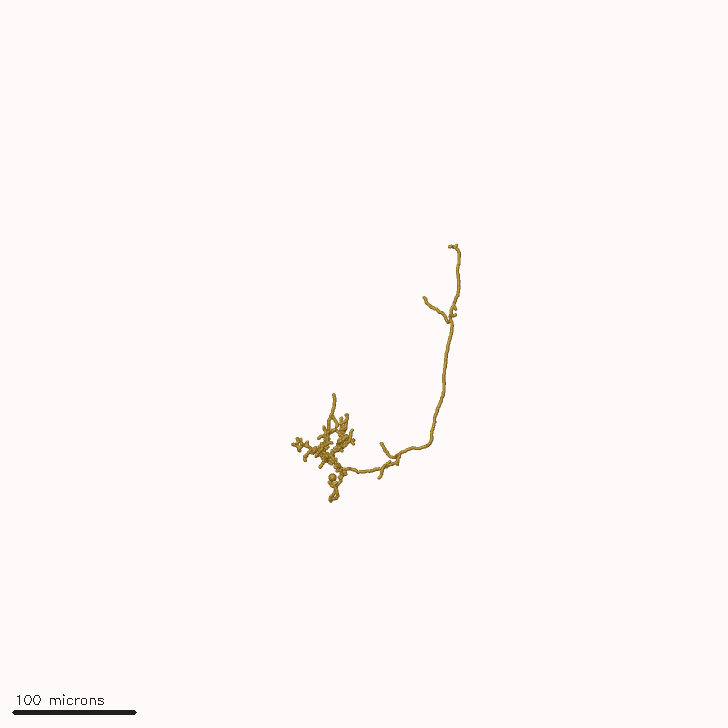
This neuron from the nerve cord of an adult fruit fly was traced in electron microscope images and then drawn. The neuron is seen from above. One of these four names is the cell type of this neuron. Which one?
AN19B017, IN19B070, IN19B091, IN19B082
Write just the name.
IN19B091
